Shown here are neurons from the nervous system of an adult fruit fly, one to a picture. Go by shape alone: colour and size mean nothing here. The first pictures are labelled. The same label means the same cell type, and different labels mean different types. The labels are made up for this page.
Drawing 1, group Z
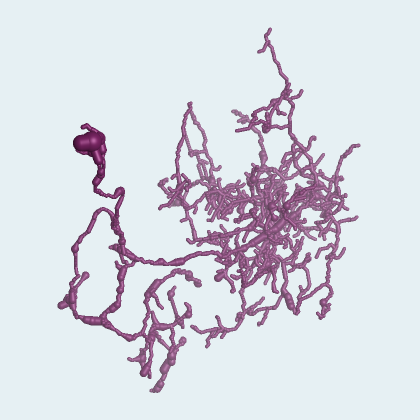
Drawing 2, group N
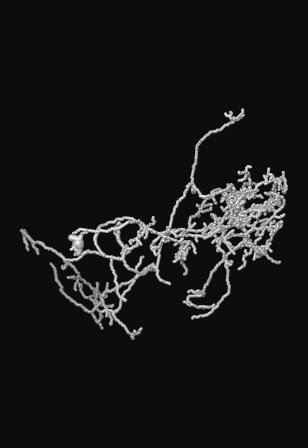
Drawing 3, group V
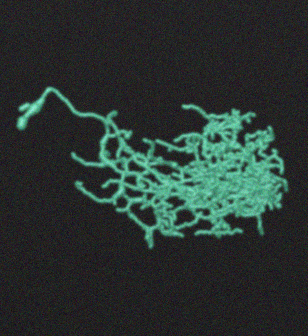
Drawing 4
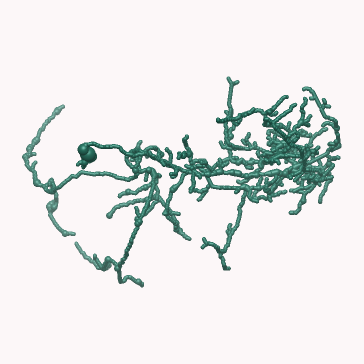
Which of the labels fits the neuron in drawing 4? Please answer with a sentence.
It belongs to group N.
